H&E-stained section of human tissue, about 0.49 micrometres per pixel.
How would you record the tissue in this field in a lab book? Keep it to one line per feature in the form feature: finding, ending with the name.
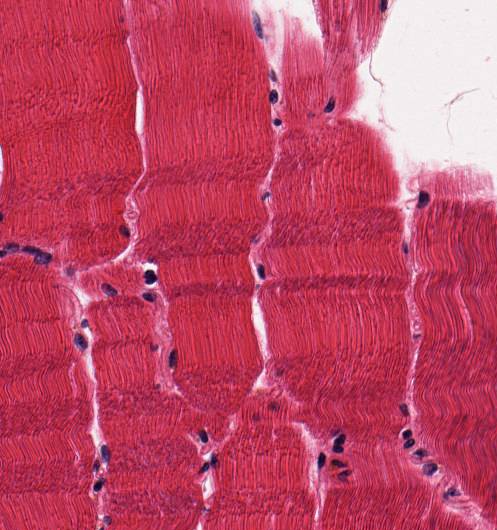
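Fibres: broad and parallel, filling the field, running top to bottom
Striations: fine and closely spaced, crossing each fibre's width
Nuclei: small and dark, along the fibre edges in the narrow gaps between
Staining: fibre cytoplasm deep red-pink with eosin
Name: skeletal muscle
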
